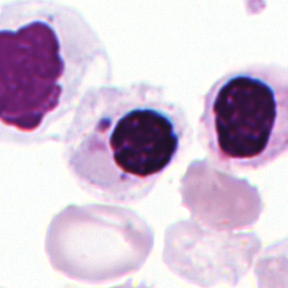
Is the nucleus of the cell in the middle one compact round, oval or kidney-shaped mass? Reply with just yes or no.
Yes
